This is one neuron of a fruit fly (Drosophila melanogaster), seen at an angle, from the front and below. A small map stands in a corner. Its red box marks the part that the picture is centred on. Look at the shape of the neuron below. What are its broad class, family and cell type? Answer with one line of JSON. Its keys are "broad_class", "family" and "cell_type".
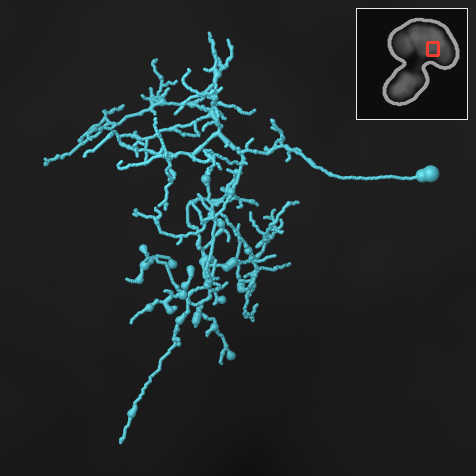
{"broad_class": "central-brain intrinsic neuron", "family": "hemilineage TRdl_b", "cell_type": "GNG421"}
